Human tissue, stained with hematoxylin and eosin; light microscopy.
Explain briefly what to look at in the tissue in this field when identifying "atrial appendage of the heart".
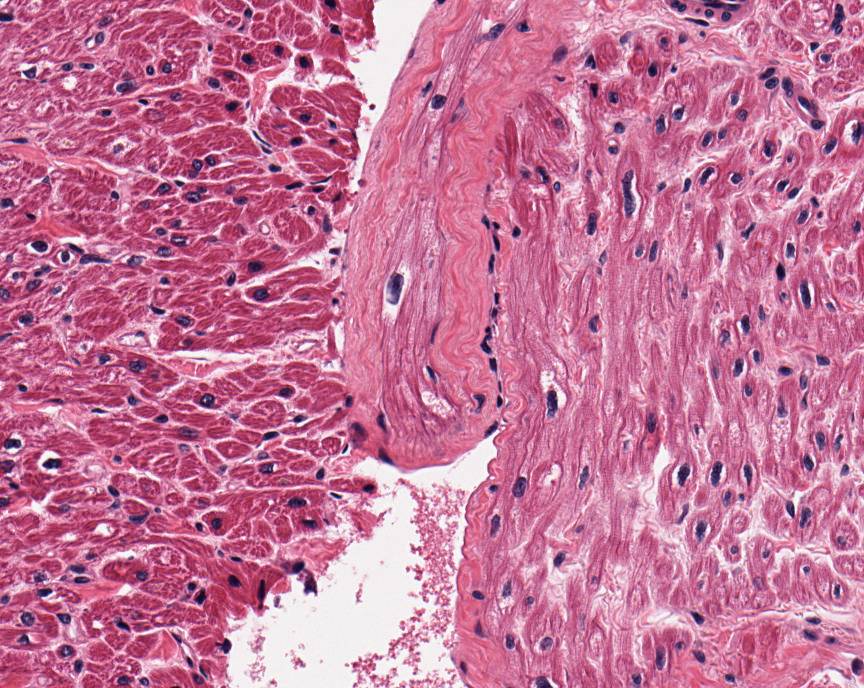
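This is the atrial appendage of the heart, so let's see how the field sits with that. Muscle fills the left and right parts, and a narrow band of fibrous tissue and an empty space lie between them in the middle.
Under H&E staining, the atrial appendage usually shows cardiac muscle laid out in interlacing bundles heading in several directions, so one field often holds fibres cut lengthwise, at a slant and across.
In the right part here, the fibres run lengthwise, roughly top to bottom, which fits fibres cut along their length. Look at the muscle cells: each has a single, centrally placed oval nucleus, some with a pale clear zone at their ends. Over in the left part, small clear cracks separate groups of muscle fibres.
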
